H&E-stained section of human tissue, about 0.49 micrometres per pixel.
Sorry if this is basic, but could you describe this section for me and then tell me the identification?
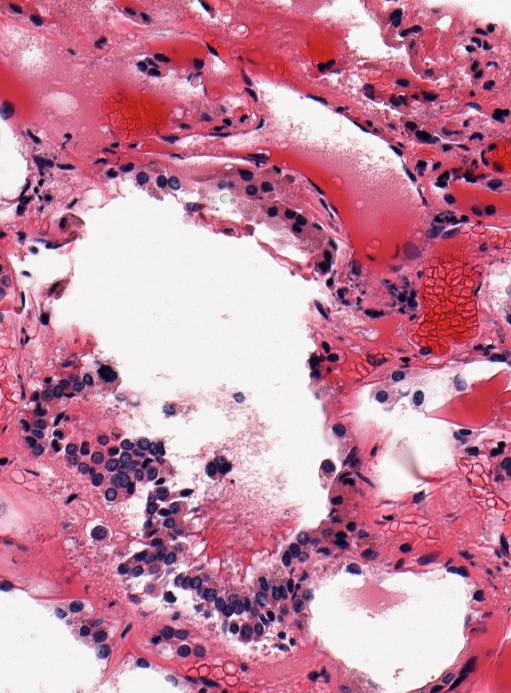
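Large space: small round dark-staining nuclei crowded in clusters along lower-left and bottom margins; single cells, round nuclei, pale pink cytoplasm, lining right edge. Broad homogeneous bright pink bands cross upper half and right side. Smaller empty spaces: lower-right corner, right edge. This is thyroid.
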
